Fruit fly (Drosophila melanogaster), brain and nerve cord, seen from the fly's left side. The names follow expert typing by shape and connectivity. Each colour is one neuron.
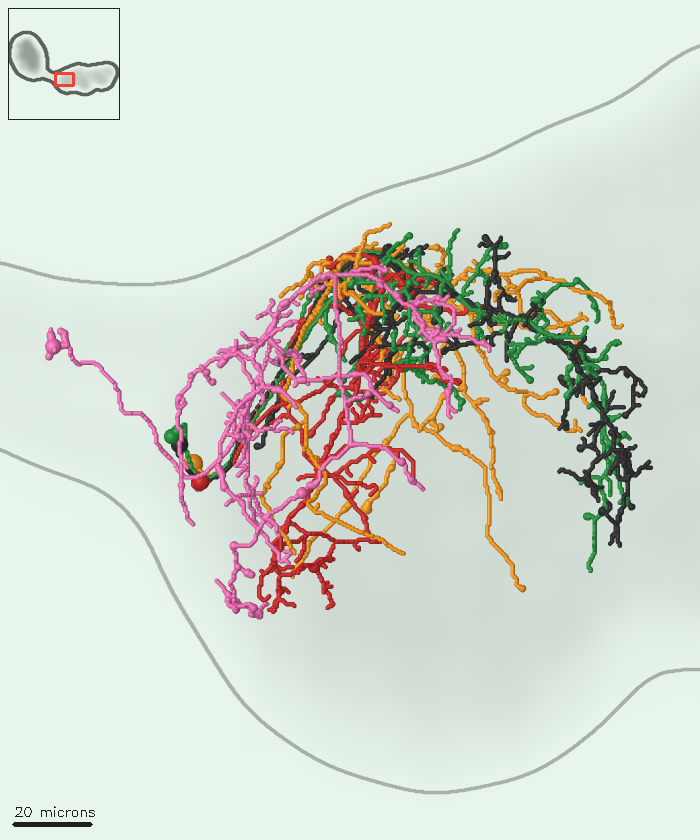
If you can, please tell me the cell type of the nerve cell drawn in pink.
IN08A036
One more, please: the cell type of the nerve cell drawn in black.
IN08A034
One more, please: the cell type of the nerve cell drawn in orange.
IN08A026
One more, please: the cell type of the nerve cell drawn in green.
IN08A046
